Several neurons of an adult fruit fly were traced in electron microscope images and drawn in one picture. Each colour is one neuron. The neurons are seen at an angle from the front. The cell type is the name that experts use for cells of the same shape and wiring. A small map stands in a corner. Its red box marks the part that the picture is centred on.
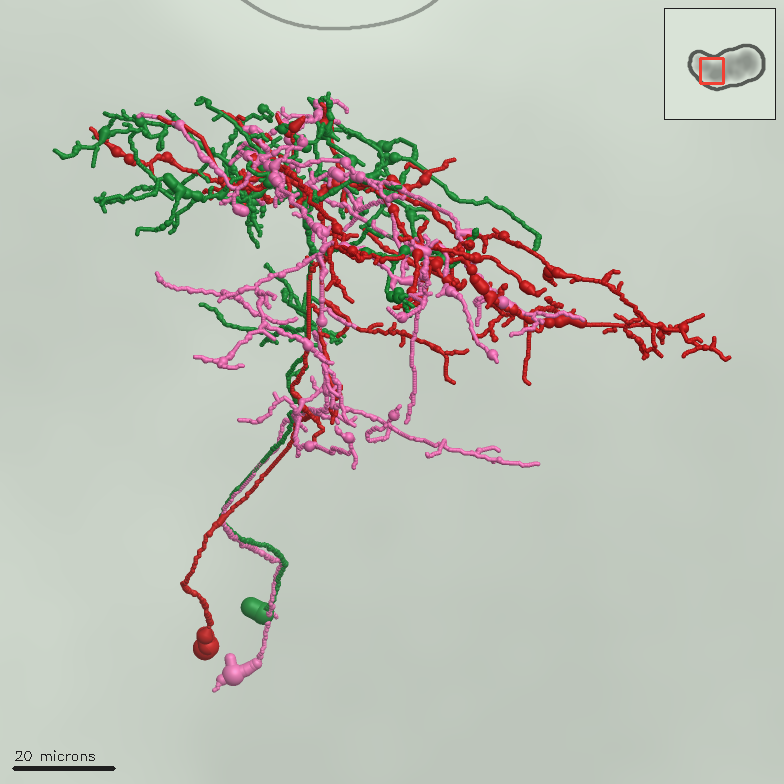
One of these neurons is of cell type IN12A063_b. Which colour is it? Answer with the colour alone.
pink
